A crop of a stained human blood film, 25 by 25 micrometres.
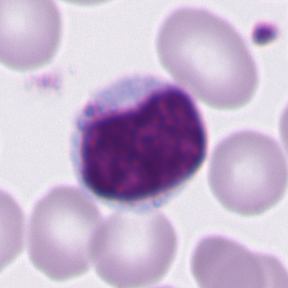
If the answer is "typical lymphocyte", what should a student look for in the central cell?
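The cytoplasm is only a scant pale blue-grey rim, widest at the upper left, and that goes well with a typical lymphocyte.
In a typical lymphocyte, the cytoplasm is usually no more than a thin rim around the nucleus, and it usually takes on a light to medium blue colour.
Inside that rim sits a single unlobed nucleus filling most of the cell, with dark purple, dense, coarsely clumped chromatin. Along the left edge, you can also see a few fine purple dots in the cytoplasm.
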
